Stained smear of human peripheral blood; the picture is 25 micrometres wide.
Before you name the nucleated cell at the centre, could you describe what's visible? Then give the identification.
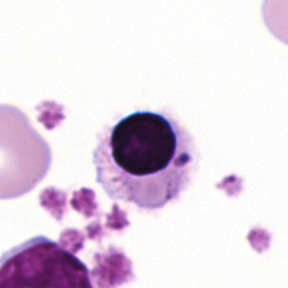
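The nucleus lies off-centre toward the top, with most cytoplasm below. Its chromatin is very dark, dense and almost uniform. Small vacuoles crowd the cytoplasm on the left, giving a foamy appearance. A small dark purple body lies just lower right of the nucleus. The cell, about 9 micrometres across, is a normoblast.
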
